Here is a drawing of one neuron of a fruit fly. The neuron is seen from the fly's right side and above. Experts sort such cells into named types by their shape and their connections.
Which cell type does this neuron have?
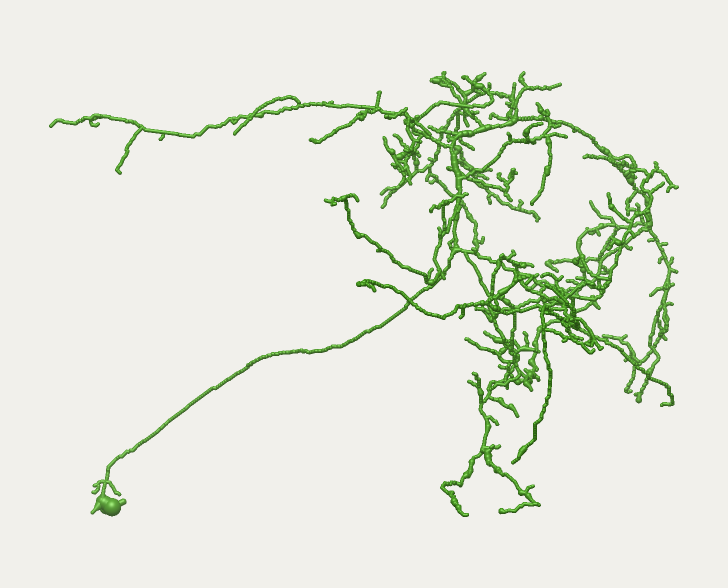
IN12A044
